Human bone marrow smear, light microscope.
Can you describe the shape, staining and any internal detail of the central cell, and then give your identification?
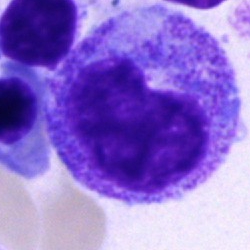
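First, the outline looks round. The nucleus has a notch on its upper right side, and its chromatin is dark purple and fairly dense. The cytoplasm around it is pale lilac-blue. This is a promyelocyte.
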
